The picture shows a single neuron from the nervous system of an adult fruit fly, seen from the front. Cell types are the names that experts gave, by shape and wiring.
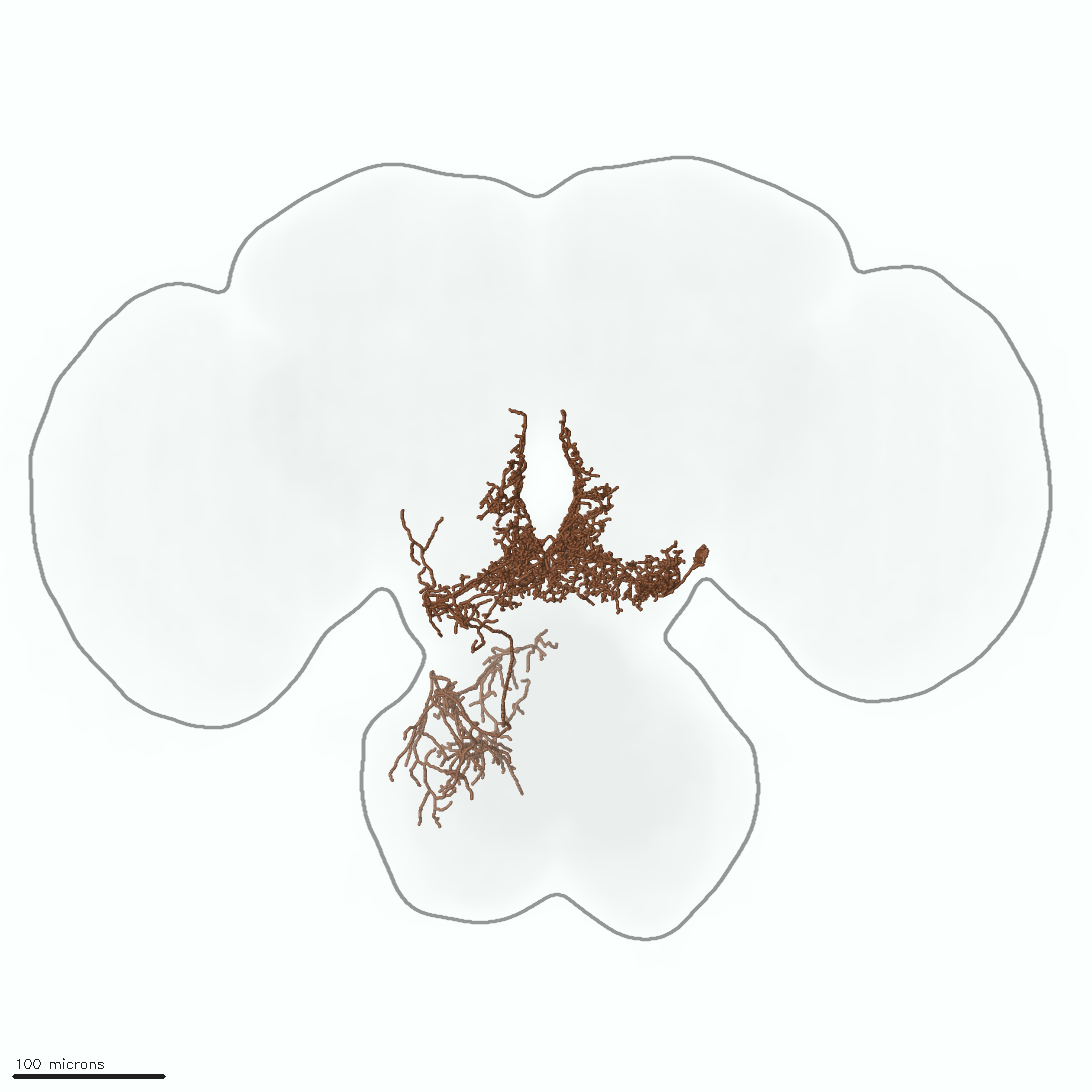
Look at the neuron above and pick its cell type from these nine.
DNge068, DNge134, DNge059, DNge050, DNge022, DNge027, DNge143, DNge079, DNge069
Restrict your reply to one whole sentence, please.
The cell type of the neuron here is DNge050.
